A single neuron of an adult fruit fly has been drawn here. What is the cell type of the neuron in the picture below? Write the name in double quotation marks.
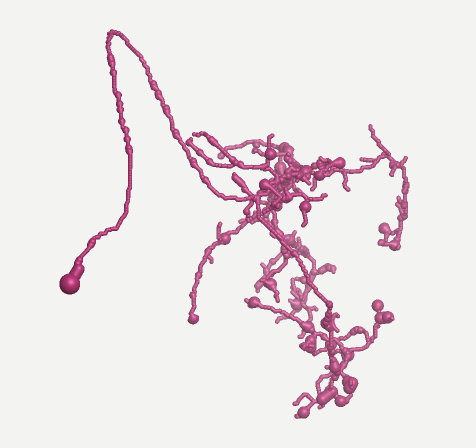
"LHAV4g6_a"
